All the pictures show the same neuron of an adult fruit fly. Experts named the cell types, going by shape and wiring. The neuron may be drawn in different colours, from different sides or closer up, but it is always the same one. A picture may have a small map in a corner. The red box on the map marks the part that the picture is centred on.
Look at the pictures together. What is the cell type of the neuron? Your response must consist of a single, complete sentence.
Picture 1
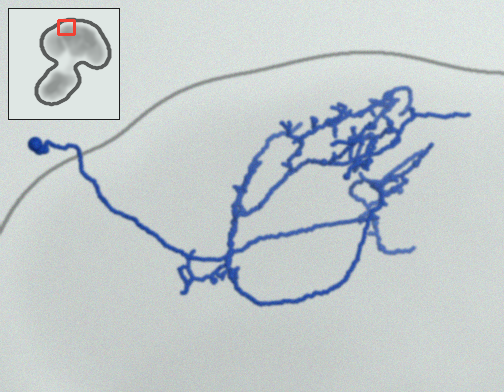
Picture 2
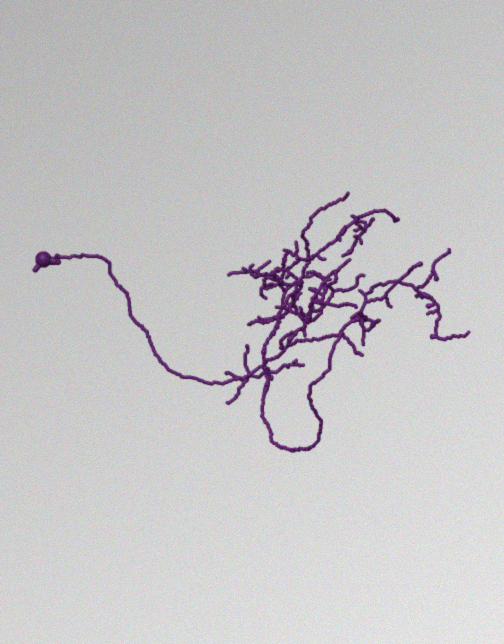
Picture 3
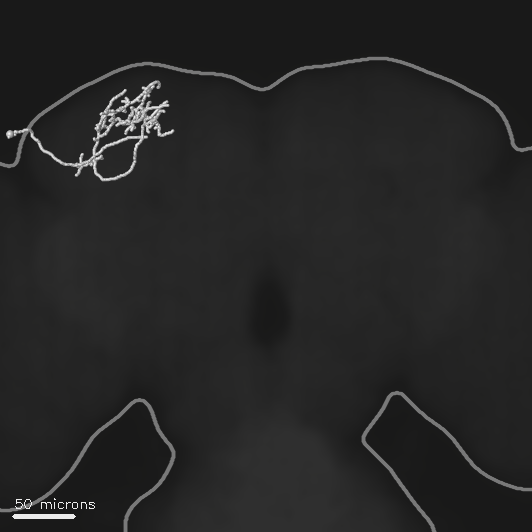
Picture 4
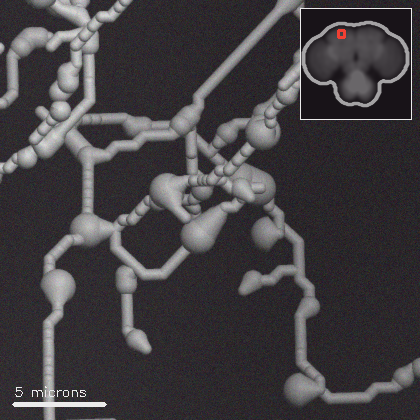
The cell type designation of this neuron is SLP015_b.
